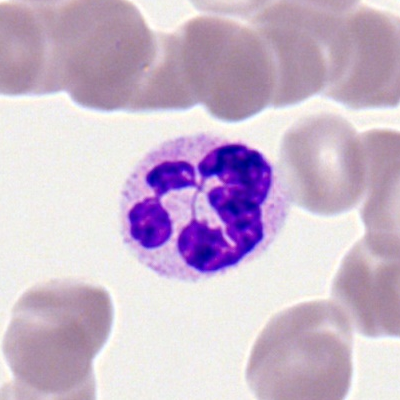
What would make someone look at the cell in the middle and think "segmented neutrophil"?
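What goes with segmented neutrophil here is the nucleus, split into several separate lobes, some joined near the centre of the cell by thin threads of nuclear material.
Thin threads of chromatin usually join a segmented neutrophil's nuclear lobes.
The fine, small pinkish-purple granules scattered evenly through the cytoplasm fit too.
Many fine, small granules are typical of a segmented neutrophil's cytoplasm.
The cytoplasm itself is pale pink-lilac and fills much of the cell around the lobes.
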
